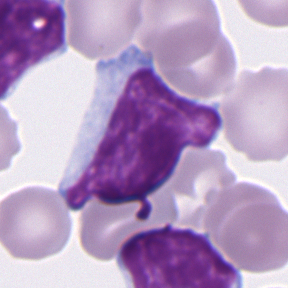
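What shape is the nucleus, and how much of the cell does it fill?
It is irregular and fills most of the cell.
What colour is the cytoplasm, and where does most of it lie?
Pale blue, lying mostly on the upper-left side of the nucleus.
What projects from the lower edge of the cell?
A small rounded knob.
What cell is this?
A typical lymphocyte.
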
